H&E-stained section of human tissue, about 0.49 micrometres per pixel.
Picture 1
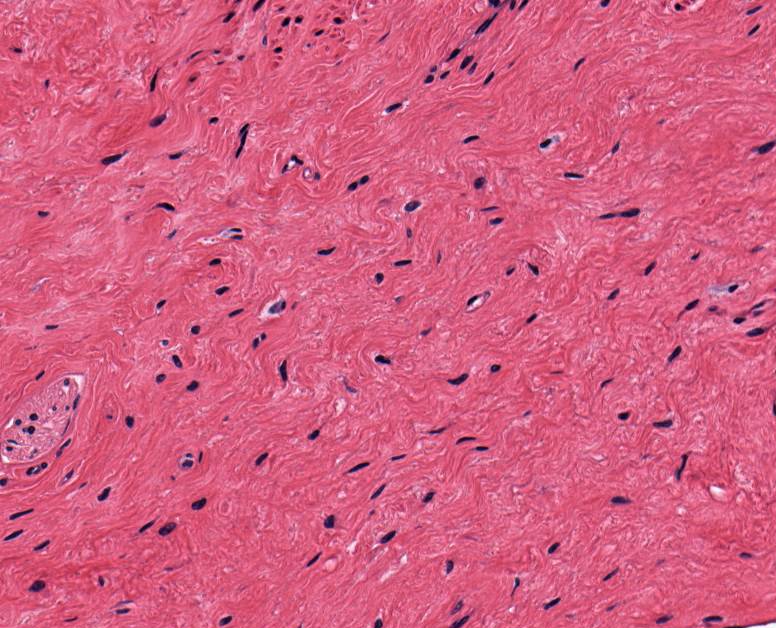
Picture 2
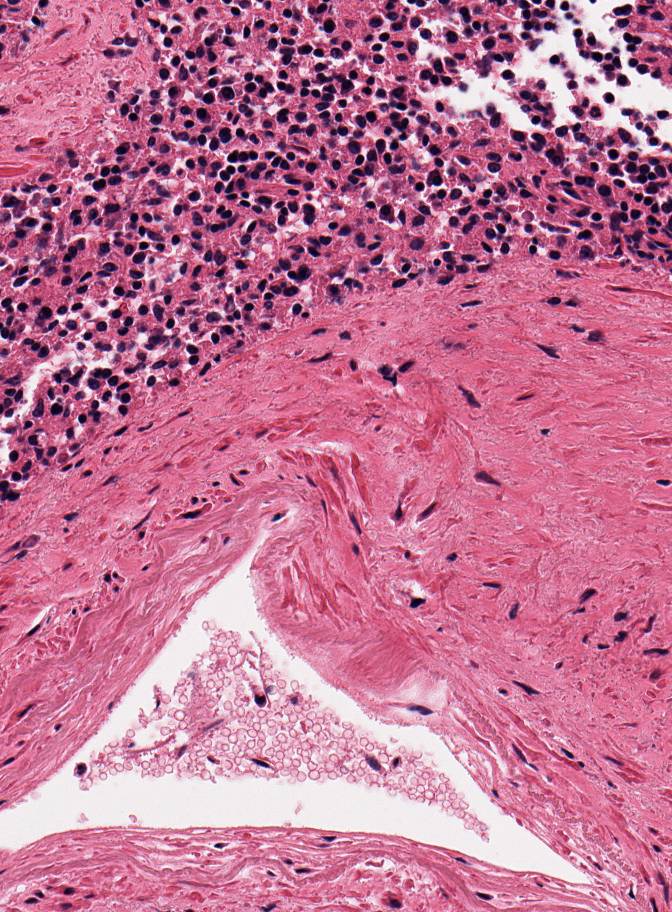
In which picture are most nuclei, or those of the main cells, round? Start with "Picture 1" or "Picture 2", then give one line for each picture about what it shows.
Picture 2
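What picture 1 shows: The nuclei are small, dark and mostly slender spindle shapes.
What picture 2 shows: The cells of the upper zone have small, round, darkly stained nuclei with scant cytoplasm and are closely packed.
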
